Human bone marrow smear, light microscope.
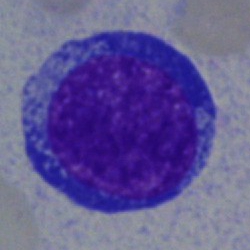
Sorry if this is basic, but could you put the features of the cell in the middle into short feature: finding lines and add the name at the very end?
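Outline: round
Chromatin: finely stippled, small pale spots throughout
Cytoplasm: rim surrounding the nucleus on all sides
Cytoplasm colour: deep blue
Name: proerythroblast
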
